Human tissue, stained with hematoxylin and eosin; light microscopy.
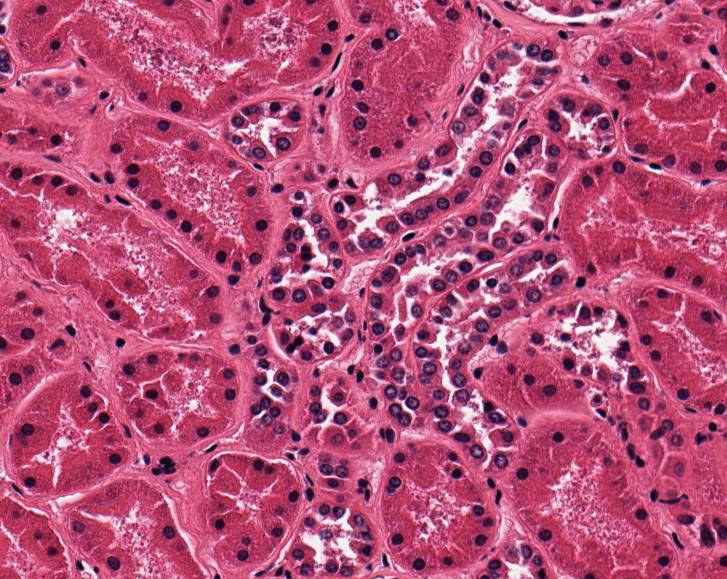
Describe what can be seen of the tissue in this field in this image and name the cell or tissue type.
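Look at the larger peripheral tubules: their cells have abundant, deeply eosinophilic, finely granular cytoplasm, with round, dark nuclei in a single, spaced row near the cell bases. Down the centre, smaller tubules have cuboidal cells, paler cytoplasm and closer-packed round nuclei. This is renal cortex.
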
